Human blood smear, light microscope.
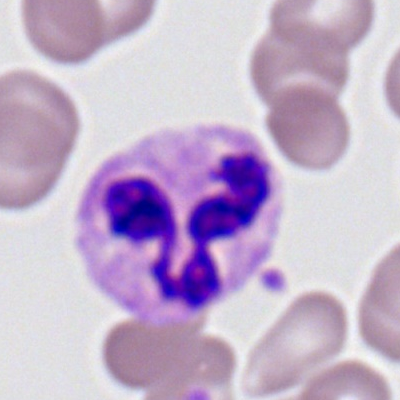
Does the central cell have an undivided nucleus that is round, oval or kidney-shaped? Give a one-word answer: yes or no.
No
